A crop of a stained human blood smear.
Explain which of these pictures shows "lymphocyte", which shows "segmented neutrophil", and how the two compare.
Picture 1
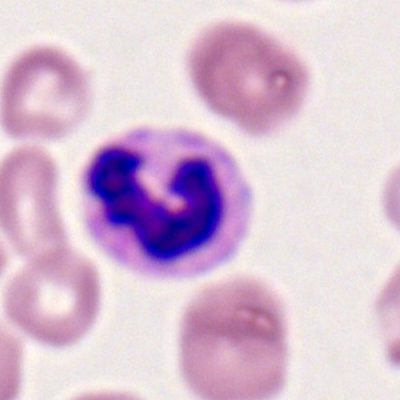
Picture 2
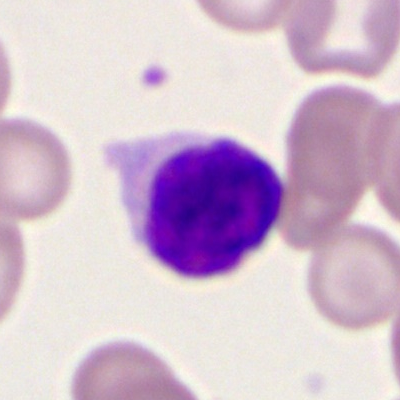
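Segmented neutrophil in picture 1, lymphocyte in picture 2. Picture 1 has a round, smooth outline. Picture 2 is irregular, with its cytoplasm drawn out to an angular edge on the left. The neutrophil nucleus is bent into a curved, lobed shape around a pale central area, and no nucleoli can be seen.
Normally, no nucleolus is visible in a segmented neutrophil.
The chromatin is dark purple and coarsely clumped in the neutrophil, and a dense dark purple in the lymphocyte. In the neutrophil, a moderate rim of pale pink-lilac cytoplasm surrounds the nucleus. The lymphocyte's cytoplasm is pale lilac-blue and lies mostly to the left of the nucleus. The neutrophil holds only fine, faint granules, and no granules can be seen in the lymphocyte.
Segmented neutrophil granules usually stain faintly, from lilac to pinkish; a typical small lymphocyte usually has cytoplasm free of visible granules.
Red cells press against the lymphocyte's right edge.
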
